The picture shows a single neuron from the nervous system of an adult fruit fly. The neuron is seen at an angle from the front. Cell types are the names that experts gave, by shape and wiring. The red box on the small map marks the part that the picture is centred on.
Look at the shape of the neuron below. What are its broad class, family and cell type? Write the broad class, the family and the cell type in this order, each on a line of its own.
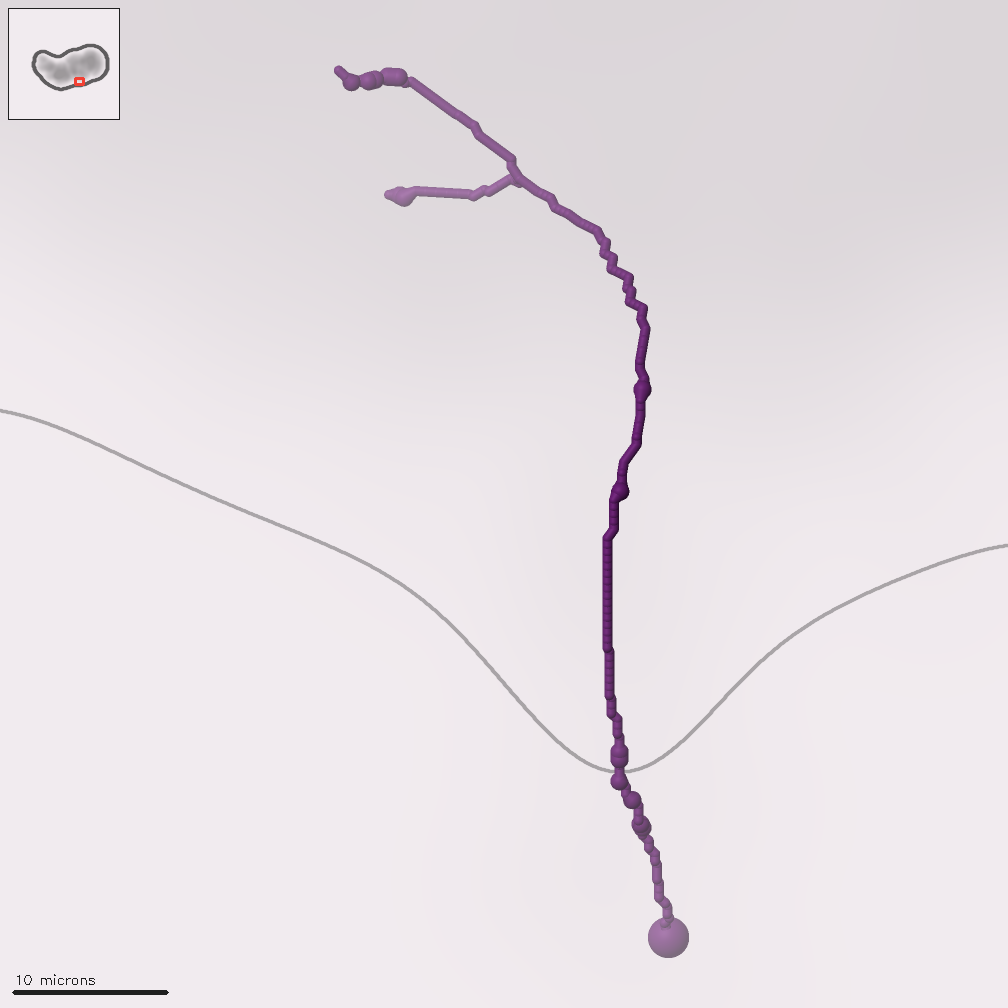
sensory neuron entering the brain
class mechanosensory
BM_InOm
